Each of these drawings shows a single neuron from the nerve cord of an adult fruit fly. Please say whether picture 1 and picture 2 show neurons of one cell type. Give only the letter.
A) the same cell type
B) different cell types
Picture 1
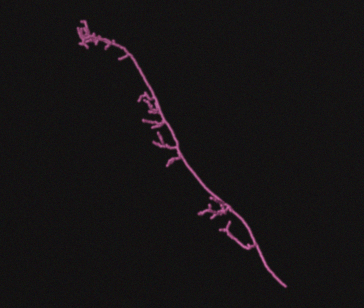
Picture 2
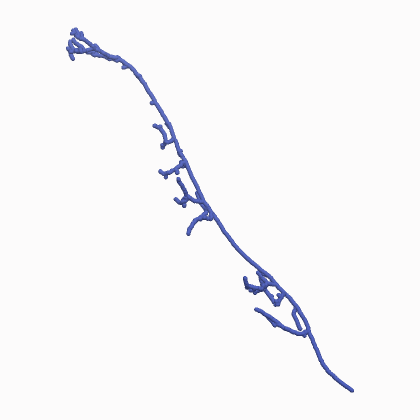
A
